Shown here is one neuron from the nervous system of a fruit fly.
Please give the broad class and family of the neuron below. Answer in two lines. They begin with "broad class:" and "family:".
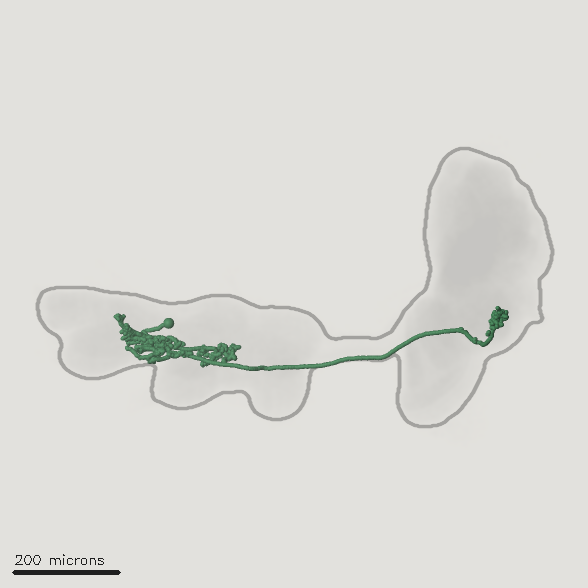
broad class: ascending neuron
family: hemilineage 08B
